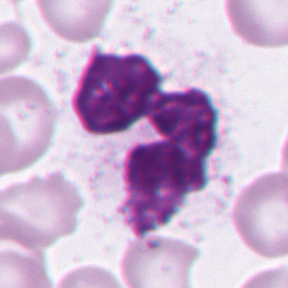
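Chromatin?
Dark purple, coarsely clumped.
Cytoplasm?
Very pale, nearly colourless with a faint pink tint; fine, small pink-violet granules scattered through it.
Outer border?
Faint, hard to trace against the background.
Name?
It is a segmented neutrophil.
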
